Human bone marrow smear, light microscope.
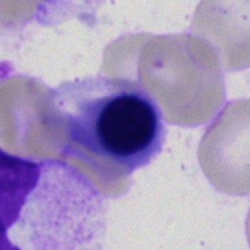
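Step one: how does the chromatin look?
Very dark and uniformly dense, with no visible pattern.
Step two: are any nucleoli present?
No, none can be seen in the nucleus.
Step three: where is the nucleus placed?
Off-centre, toward the right side of the cell.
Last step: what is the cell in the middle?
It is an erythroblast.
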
